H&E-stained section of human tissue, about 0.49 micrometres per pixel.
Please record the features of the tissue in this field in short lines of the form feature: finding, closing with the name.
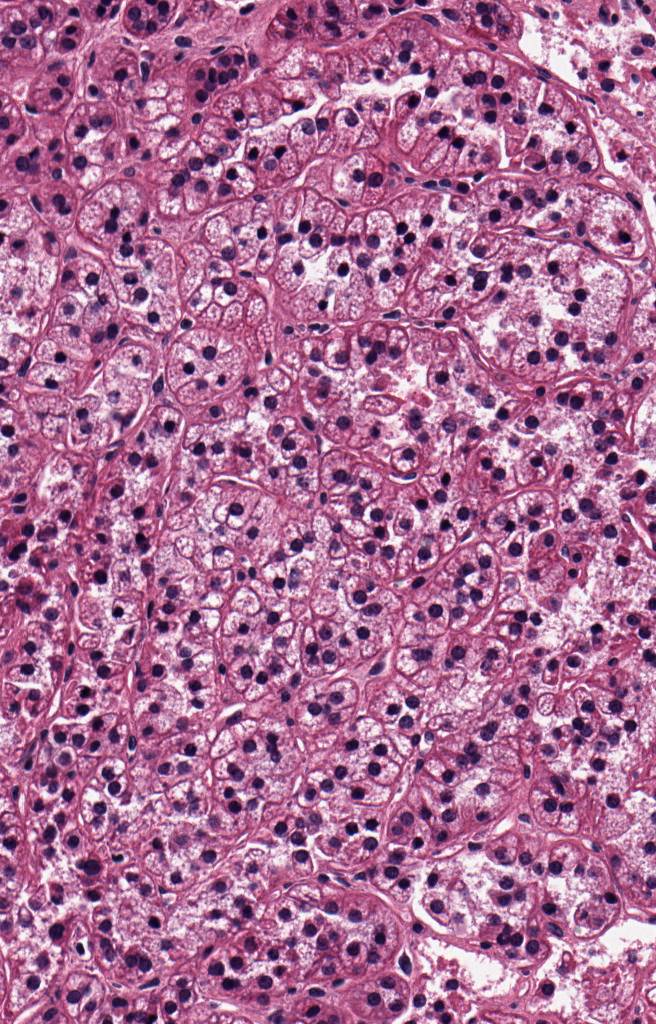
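Cytoplasm: abundant and pale, looks finely bubbly or vacuolated
Nuclei: small, round, dark, little size variation between cells
Nucleus position: single, roughly central in most cells
Strands between nests: delicate and thin, no broad fibrous bands anywhere
Name: adrenal gland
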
